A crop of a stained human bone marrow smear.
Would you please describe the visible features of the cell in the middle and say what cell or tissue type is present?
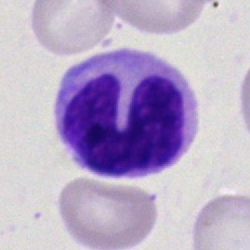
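First, the nucleus is U-shaped, with a deep, narrow cleft entering it from the top. Second, no nucleoli are visible within it. Third, the cytoplasm is pale lilac and forms a rim around the nucleus, widest at the top. Fourth, no vacuoles appear in the cytoplasm. The cell is a band neutrophil.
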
